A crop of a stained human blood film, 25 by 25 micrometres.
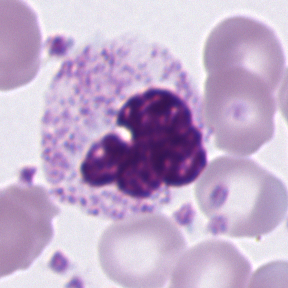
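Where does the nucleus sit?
Off-centre, toward the lower right of the cell.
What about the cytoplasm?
Plentiful and very pale, with purple granules scattered all through it, yet the outline of the nucleus stays plainly visible.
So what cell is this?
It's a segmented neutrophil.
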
